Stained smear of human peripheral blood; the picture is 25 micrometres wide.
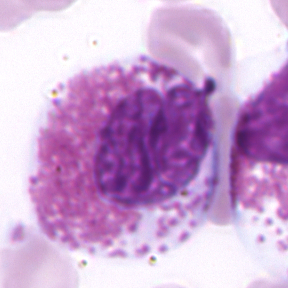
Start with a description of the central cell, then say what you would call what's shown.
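Let me look: the outline is roughly round. The nucleus sits off-centre, toward the right. Many coarse pink-violet granules pack the cytoplasm, which is abundant and pale where it shows between them. This is an eosinophil.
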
